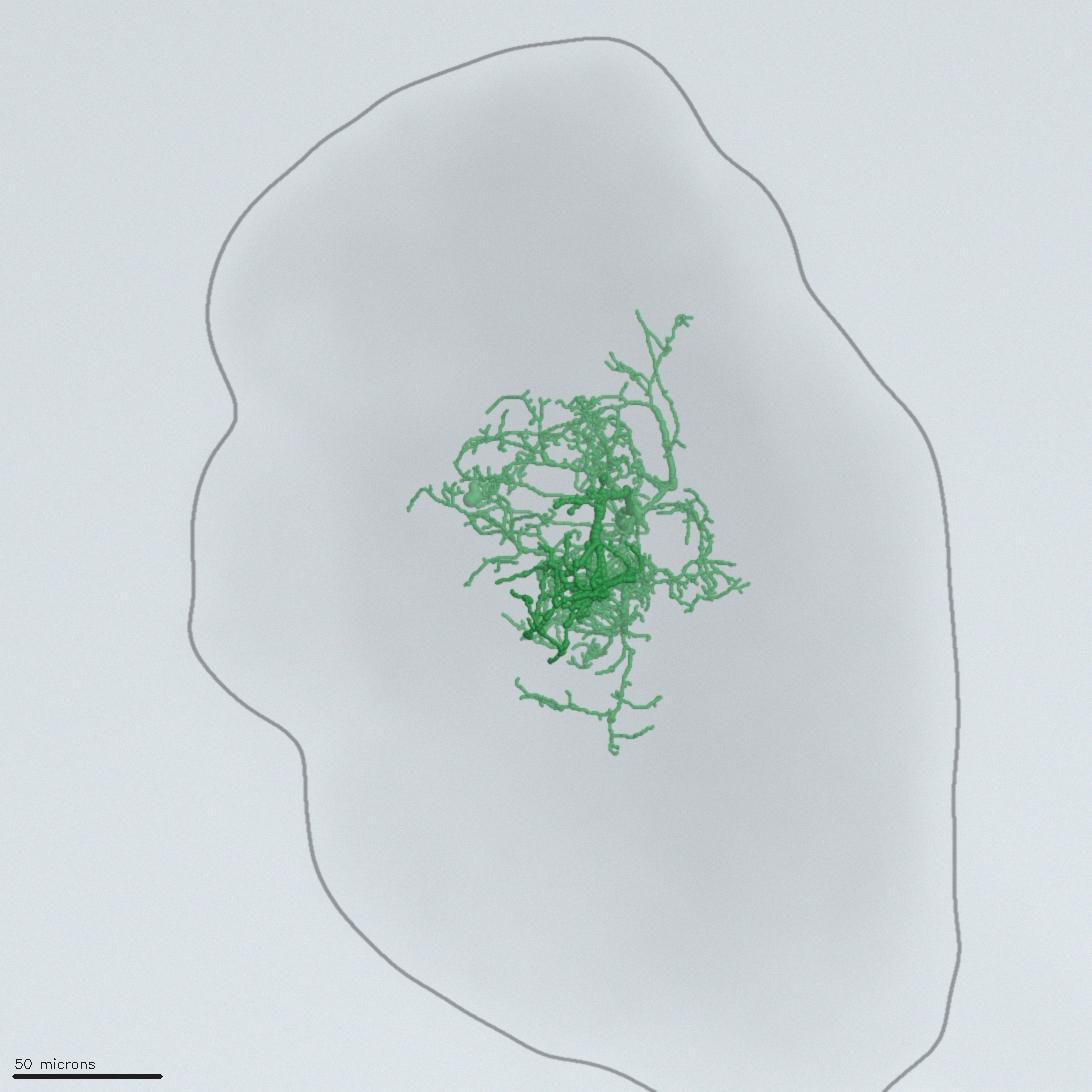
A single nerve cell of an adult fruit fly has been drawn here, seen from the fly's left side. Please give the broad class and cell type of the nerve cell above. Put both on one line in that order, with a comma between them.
central-brain intrinsic neuron, PVLP151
